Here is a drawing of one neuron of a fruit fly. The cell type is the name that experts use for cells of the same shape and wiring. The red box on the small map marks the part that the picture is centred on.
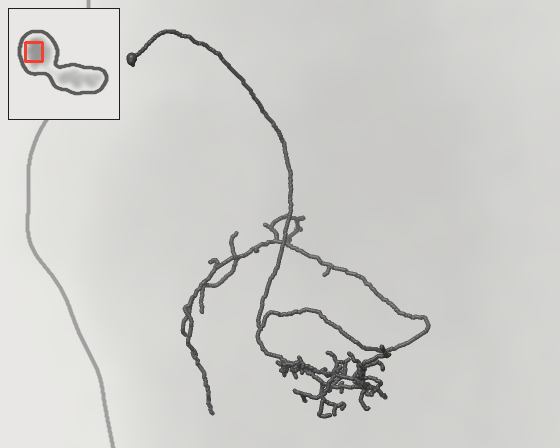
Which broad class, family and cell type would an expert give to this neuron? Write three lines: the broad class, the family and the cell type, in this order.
central-brain intrinsic neuron
hemilineage WEDd1
WED004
